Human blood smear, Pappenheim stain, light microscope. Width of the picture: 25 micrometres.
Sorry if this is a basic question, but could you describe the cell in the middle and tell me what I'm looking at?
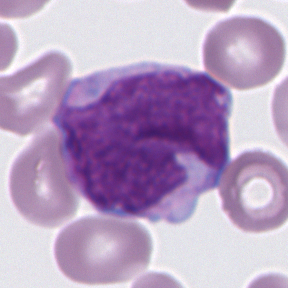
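Cell about 16 micrometres across; nucleus about 15 by 12 micrometres, filling about 70% of the cell's area. A pale notch of cytoplasm cuts into the nucleus from the lower right. Chromatin strand-like and lacy, not clumped into coarse dense blocks. Cytoplasm pale greyish-blue, seen mainly at upper left and lower right. Atypical promyelocyte.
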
